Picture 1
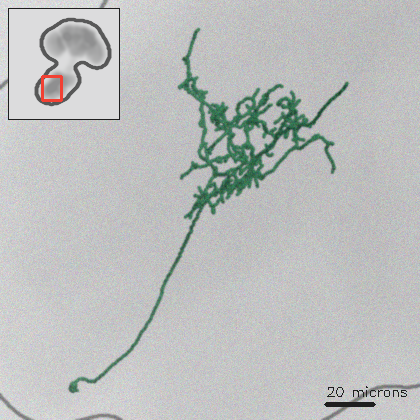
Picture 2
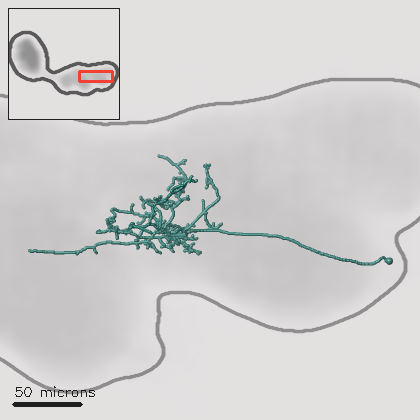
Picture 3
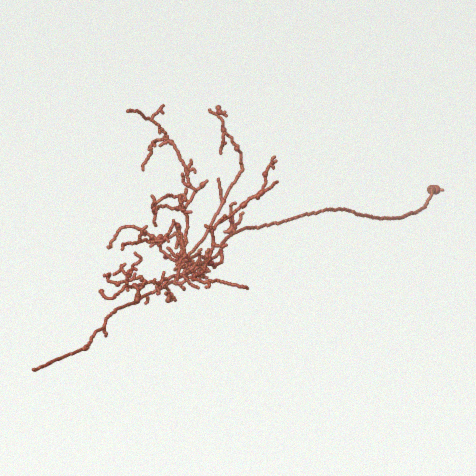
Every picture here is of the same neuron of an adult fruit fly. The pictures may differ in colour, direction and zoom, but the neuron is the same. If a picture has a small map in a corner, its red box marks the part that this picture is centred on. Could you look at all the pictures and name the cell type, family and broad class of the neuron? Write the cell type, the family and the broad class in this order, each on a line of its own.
IN05B090
hemilineage 05B
nerve-cord intrinsic neuron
